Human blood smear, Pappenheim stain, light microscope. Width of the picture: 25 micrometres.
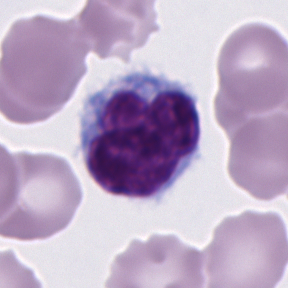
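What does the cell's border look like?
It is ragged, with fine hair-like projections, around a cell about 11 micrometres across.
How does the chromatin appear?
Dense and dark purple, in a nucleus that fills about 70% of the cell's area.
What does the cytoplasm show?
No distinct granules; it is widest at the upper left of the cell.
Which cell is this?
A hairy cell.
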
